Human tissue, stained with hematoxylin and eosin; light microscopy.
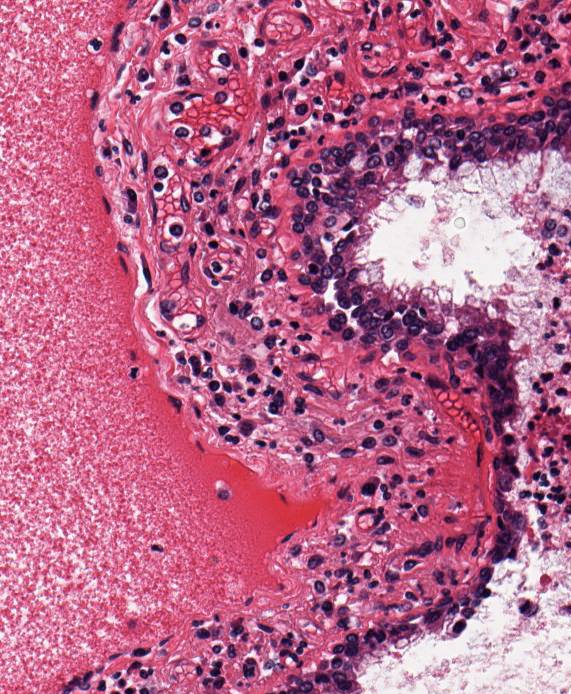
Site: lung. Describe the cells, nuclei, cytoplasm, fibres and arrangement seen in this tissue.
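Layout: a curved band of cellular tissue runs top to bottom through mid-field, pink-filled region left, empty space right. Left third: pale pink, finely granular material, almost no nuclei. Right edge of band: crowded cells, dark nuclei stacked several layers deep. Upper left of band: many cells with round central nuclei, pale, clear or finely vacuolated cytoplasm.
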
